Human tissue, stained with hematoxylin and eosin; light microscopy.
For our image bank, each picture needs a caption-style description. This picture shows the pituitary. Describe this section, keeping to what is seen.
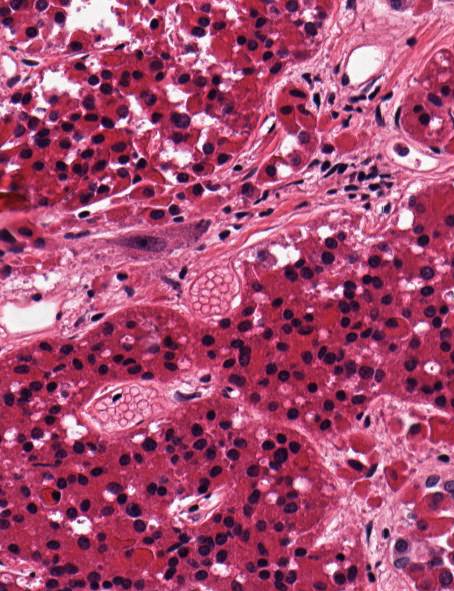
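Let's take the big picture first: above and below, most of the field is solid sheets of polygonal cells. These cells have abundant, deeply eosinophilic cytoplasm and round dark nuclei. Then find the fibrous band; it holds scattered elongated, spindle-shaped nuclei.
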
